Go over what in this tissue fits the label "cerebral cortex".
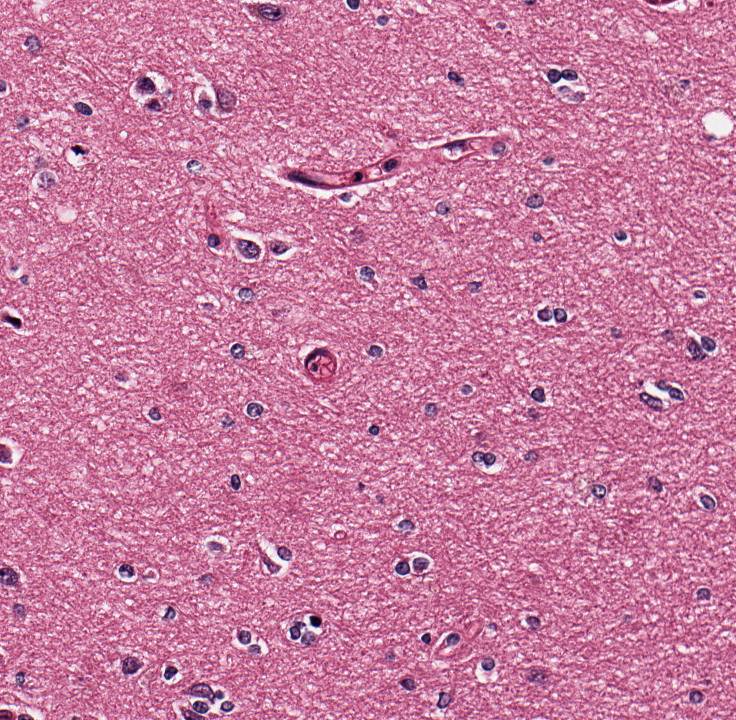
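Seen with the name cerebral cortex: a uniform pink fibrillary background holding scattered nuclei. Background finely vacuolated, with many tiny clear spaces throughout. No glands, tubules or epithelium. Most nuclei small, round, dark-staining. Near the centre: a single round cell with deep pink cytoplasm, a clear space around it.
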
